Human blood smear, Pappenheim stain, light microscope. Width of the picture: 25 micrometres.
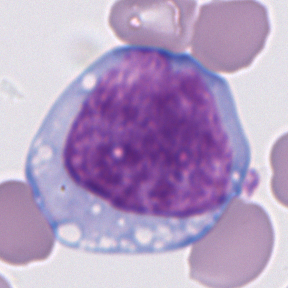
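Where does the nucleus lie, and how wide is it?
Toward the upper right, about 15 micrometres across, leaving wider cytoplasm at the lower left.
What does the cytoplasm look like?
A moderate pale grey-blue rim, with many small clear vacuoles mainly along its lower edge.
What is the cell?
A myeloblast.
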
